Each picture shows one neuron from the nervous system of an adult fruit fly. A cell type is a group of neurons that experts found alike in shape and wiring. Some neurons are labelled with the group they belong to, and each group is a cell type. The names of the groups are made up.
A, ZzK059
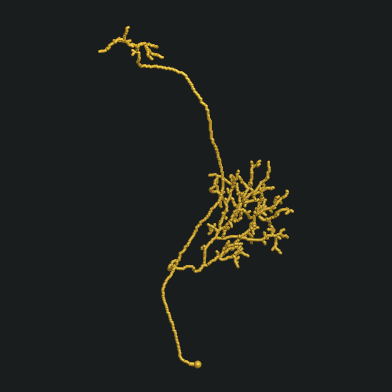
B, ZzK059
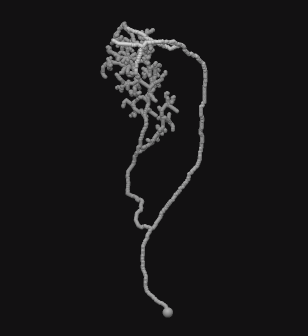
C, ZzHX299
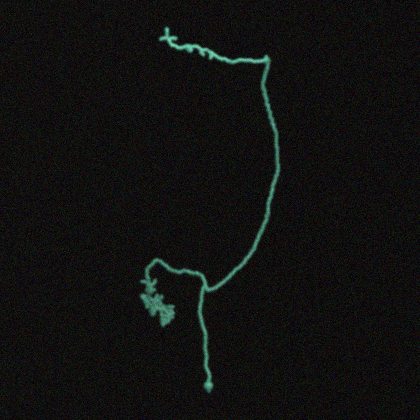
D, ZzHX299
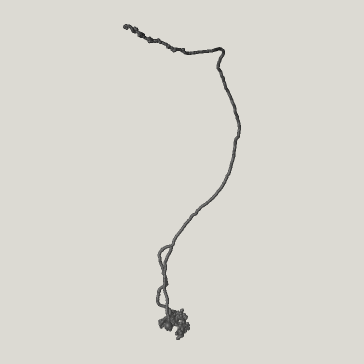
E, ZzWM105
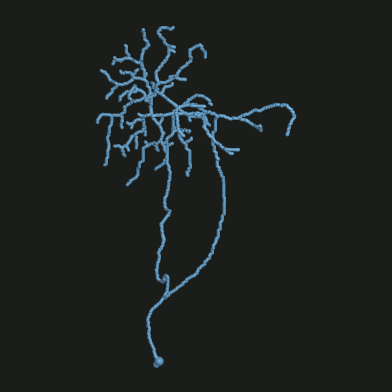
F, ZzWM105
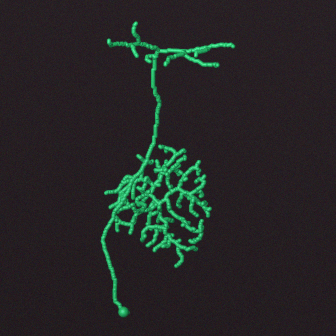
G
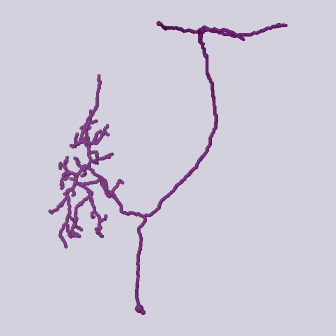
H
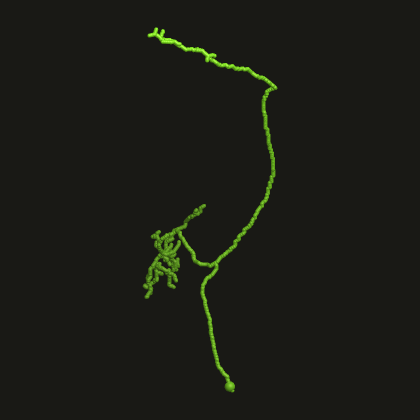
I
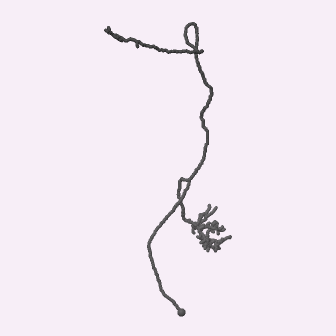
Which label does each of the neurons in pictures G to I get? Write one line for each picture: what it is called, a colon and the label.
G: ZzWM105
H: ZzHX299
I: ZzHX299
